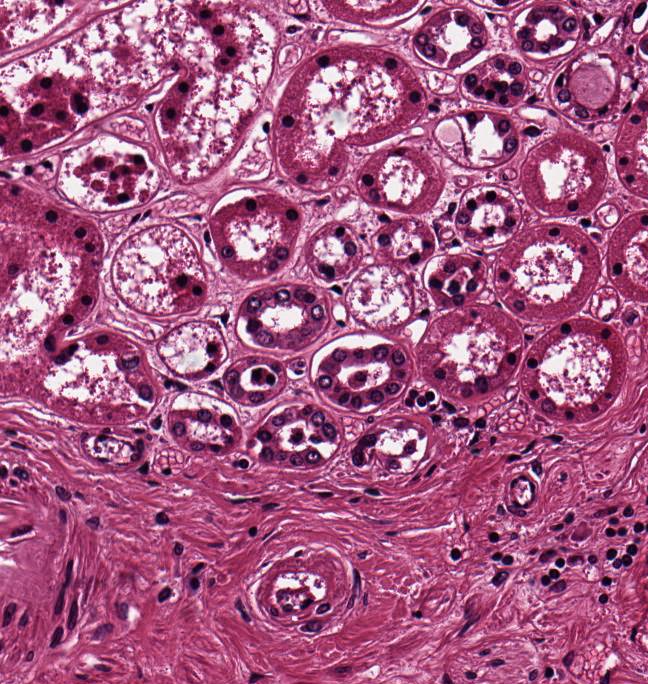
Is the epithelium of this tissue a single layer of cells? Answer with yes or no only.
Yes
